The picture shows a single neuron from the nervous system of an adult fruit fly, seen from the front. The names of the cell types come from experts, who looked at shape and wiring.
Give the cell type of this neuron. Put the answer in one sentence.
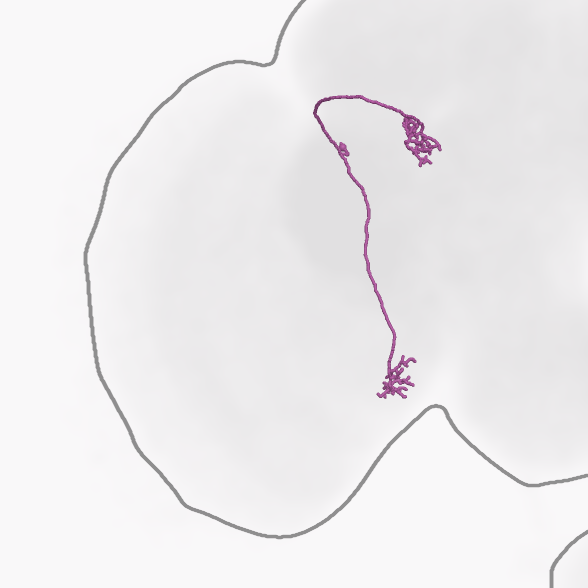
The cell type is LC9.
